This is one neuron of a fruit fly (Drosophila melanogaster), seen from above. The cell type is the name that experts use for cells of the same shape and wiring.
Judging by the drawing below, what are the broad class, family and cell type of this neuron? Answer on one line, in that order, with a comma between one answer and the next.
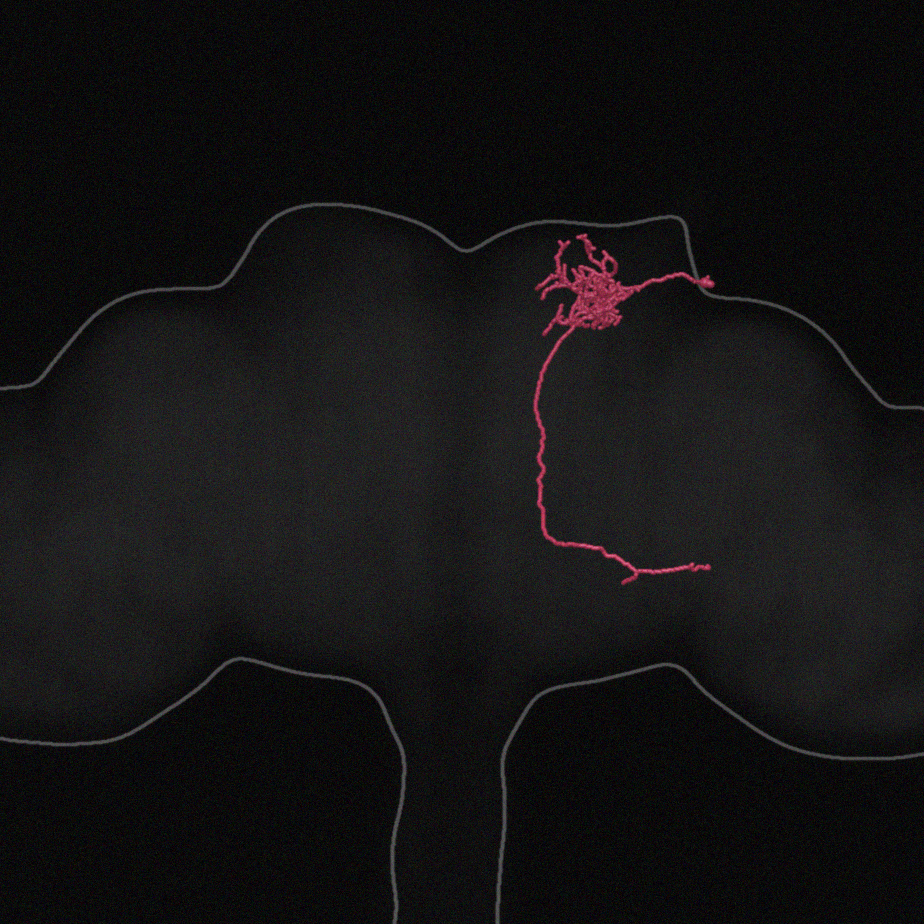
central-brain intrinsic neuron, hemilineage ALl1_ventral, M_lPNm11D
